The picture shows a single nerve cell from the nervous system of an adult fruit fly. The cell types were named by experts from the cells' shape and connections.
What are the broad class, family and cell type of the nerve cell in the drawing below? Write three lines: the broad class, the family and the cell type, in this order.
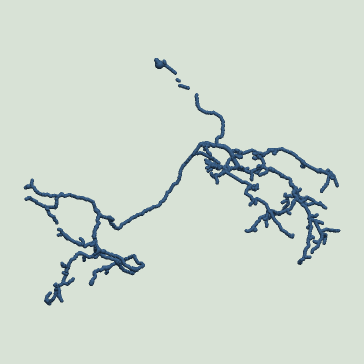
central-brain intrinsic neuron
hemilineage CREl1
LAL110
